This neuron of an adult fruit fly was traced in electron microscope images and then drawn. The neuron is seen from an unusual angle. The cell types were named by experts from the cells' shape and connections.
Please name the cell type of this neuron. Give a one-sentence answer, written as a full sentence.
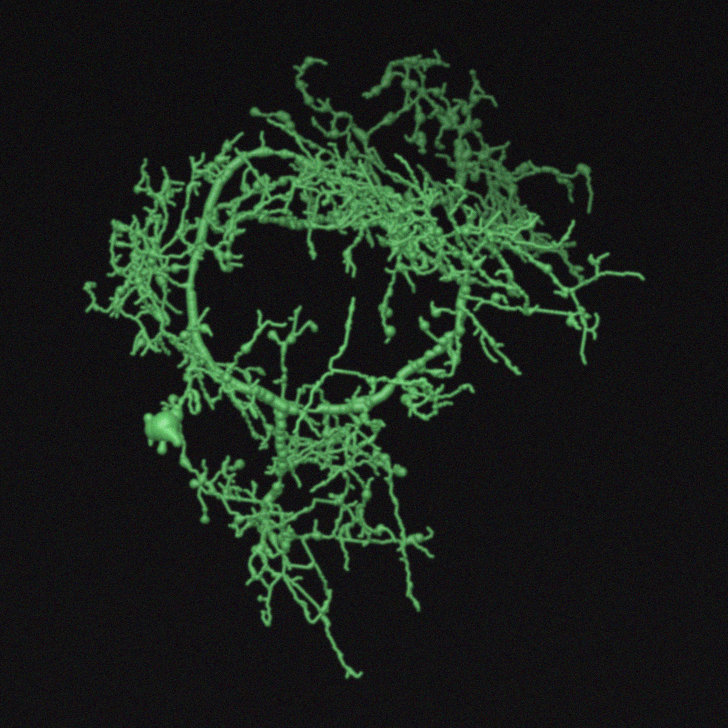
The cell type of this neuron is CRE013.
